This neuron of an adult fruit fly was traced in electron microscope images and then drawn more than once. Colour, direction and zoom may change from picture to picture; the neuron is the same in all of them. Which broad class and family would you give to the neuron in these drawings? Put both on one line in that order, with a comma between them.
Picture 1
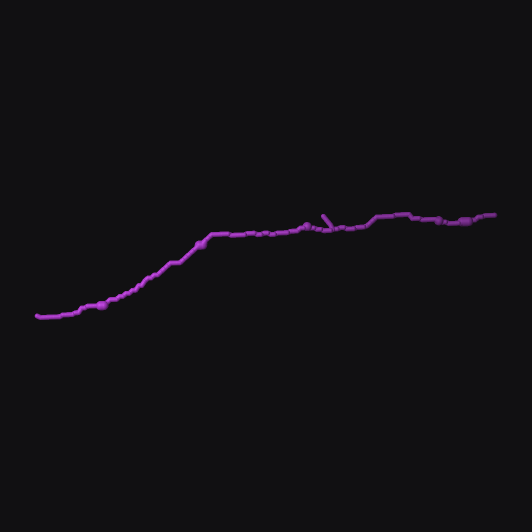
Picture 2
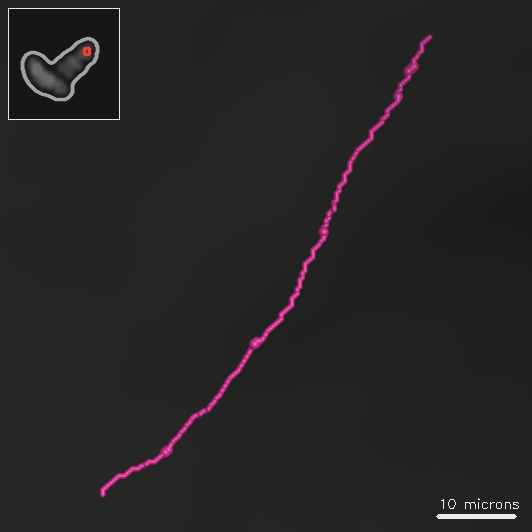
sensory neuron entering the nerve cord, class chemosensory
